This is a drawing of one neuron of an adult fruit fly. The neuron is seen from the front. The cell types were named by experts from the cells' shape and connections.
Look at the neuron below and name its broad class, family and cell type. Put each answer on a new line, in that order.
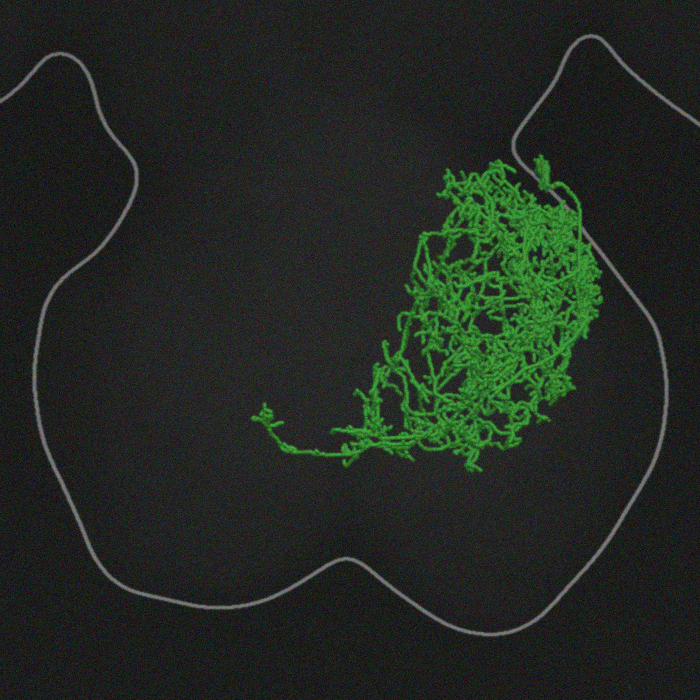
nerve-cord intrinsic neuron
hemilineage 09A
IN09A001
